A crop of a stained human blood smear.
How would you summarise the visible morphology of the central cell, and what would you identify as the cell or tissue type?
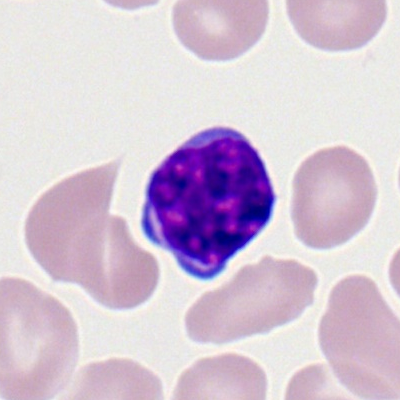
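Somewhat angular outline, not smoothly round. Nucleus single and unlobed, filling nearly the whole cell. Cytoplasm only a thin rim; no granules seen. Cell: lymphocyte.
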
